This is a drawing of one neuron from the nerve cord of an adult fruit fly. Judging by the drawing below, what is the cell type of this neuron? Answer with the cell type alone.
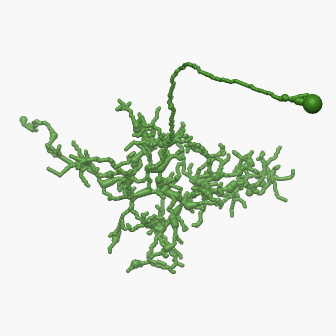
IN20A.22A058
